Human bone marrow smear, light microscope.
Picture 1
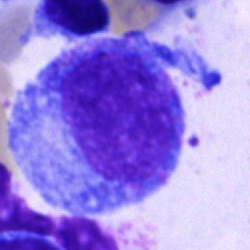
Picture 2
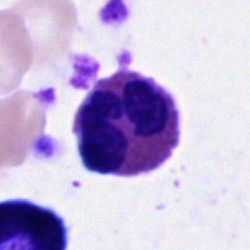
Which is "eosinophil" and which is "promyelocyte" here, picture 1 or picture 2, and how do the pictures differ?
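The promyelocyte is in picture 1, the eosinophil in picture 2. Both cells are round, the promyelocyte with a mostly smooth outline and the eosinophil with a smooth edge. Their chromatin differs most clearly: the promyelocyte's is finely stippled purple without coarse dark clumps, while the eosinophil's is dark purple and densely clumped.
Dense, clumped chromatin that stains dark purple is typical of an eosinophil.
The promyelocyte has abundant blue cytoplasm with a mottled texture of many small pale spots, and a paler zone lies against the left side of its nucleus.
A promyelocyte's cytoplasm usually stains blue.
A blue cytoplasmic tag extends from its upper right edge. In the eosinophil, the widest rim of cytoplasm lies on the lower right side of the cell, and no vacuoles are seen. No nucleoli are visible in the eosinophil's nucleus. Small purple platelet clumps lie just above and to the left of the eosinophil.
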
